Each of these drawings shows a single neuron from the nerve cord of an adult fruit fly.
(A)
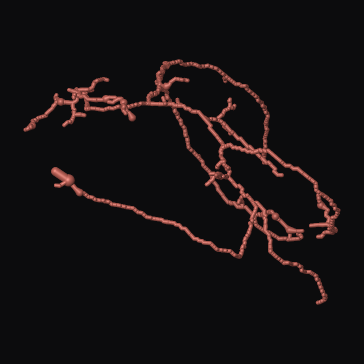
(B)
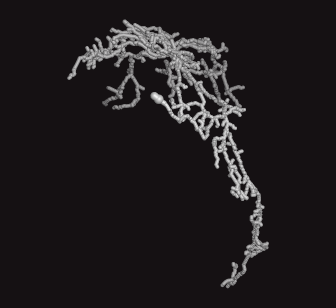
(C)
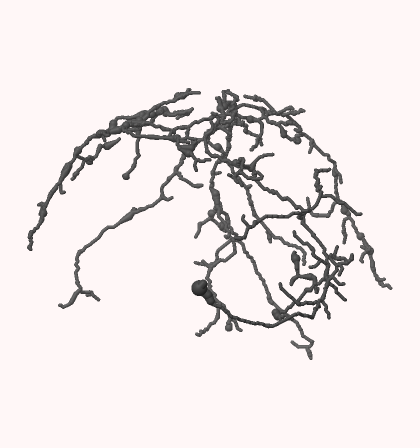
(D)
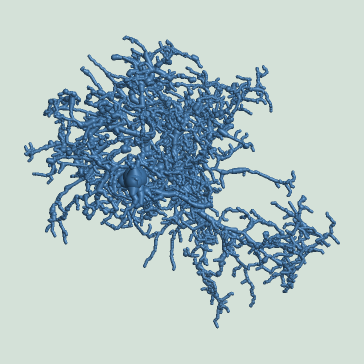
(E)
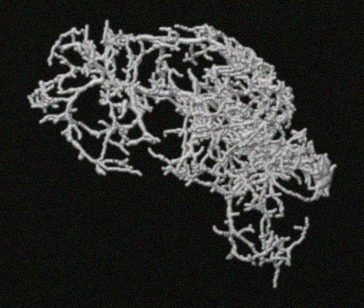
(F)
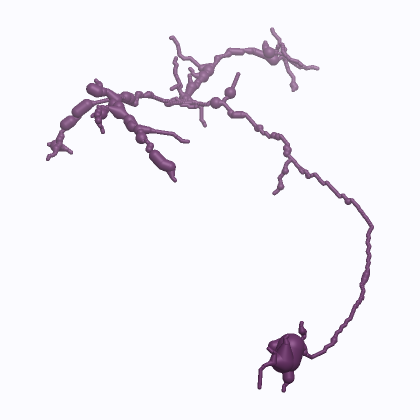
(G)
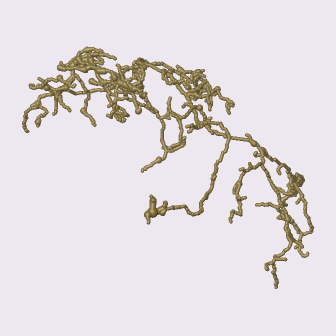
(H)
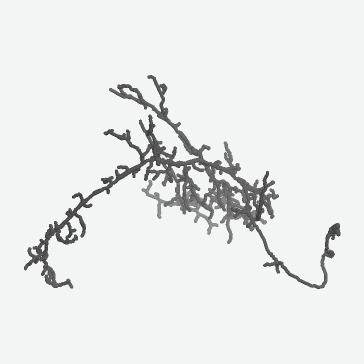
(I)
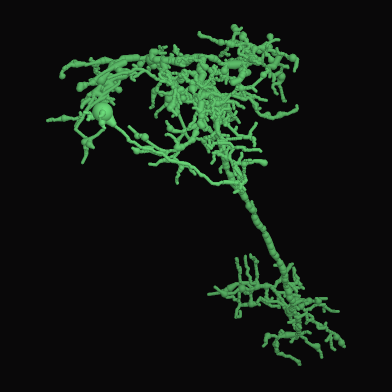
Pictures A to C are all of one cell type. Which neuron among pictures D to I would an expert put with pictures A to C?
Picture G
